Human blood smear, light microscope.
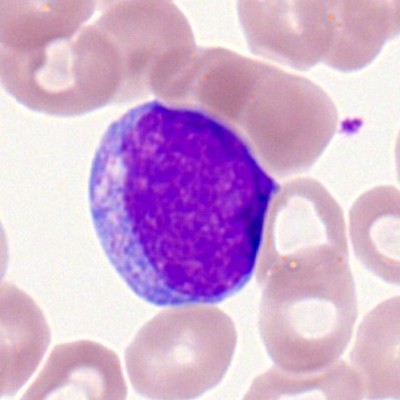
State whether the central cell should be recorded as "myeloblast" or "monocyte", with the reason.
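I'd say myeloblast. What decides it for me is how much of the cell the nucleus takes up: most of it, with the nucleus sitting off-centre toward the right. The cytoplasm, stained blue, forms a crescent that is widest on the left.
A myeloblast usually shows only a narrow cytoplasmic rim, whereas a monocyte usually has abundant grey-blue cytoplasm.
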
